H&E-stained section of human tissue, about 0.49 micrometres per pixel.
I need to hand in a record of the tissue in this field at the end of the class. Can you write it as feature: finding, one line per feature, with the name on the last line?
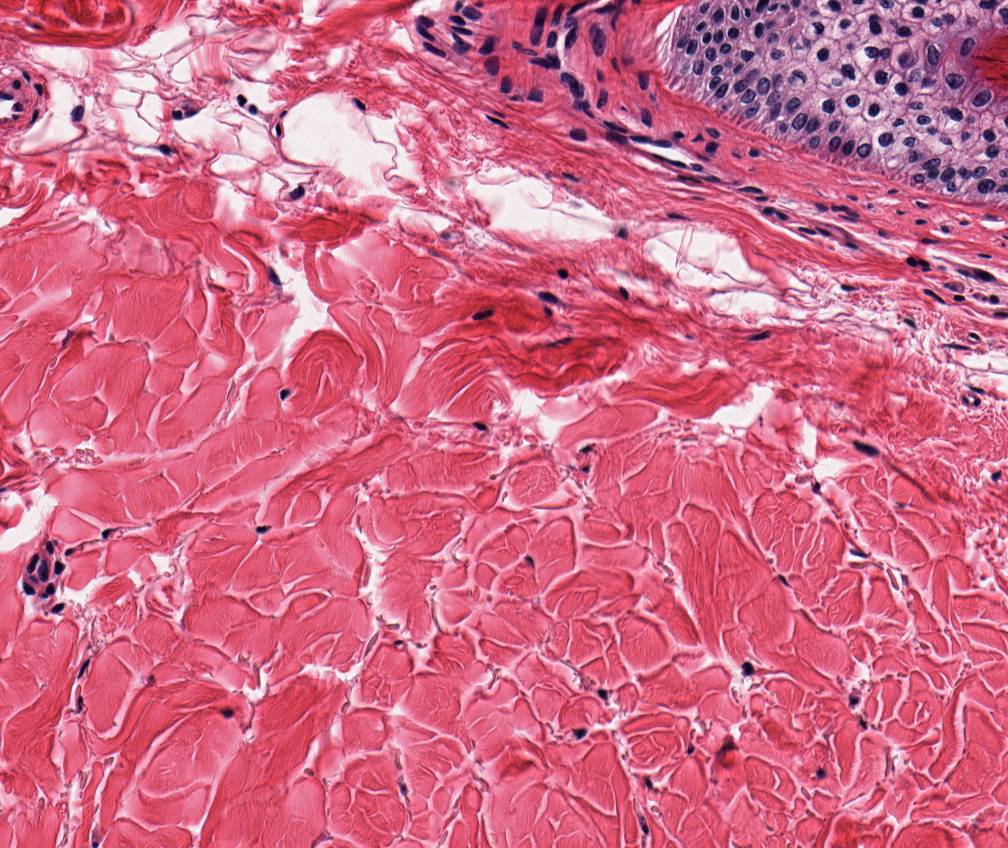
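Layout: epithelium just in the top right corner, the rest connective tissue
Epithelium: closely packed polygonal cells, round nuclei, pale pink-purple cytoplasm
Beneath: narrow band of finer fibres, elongated nuclei, running parallel to the epithelial edge and sloping down to the right
Collagen: thick bundles, only a few small dark fibroblast nuclei between them
Name: skin of the suprapubic region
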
